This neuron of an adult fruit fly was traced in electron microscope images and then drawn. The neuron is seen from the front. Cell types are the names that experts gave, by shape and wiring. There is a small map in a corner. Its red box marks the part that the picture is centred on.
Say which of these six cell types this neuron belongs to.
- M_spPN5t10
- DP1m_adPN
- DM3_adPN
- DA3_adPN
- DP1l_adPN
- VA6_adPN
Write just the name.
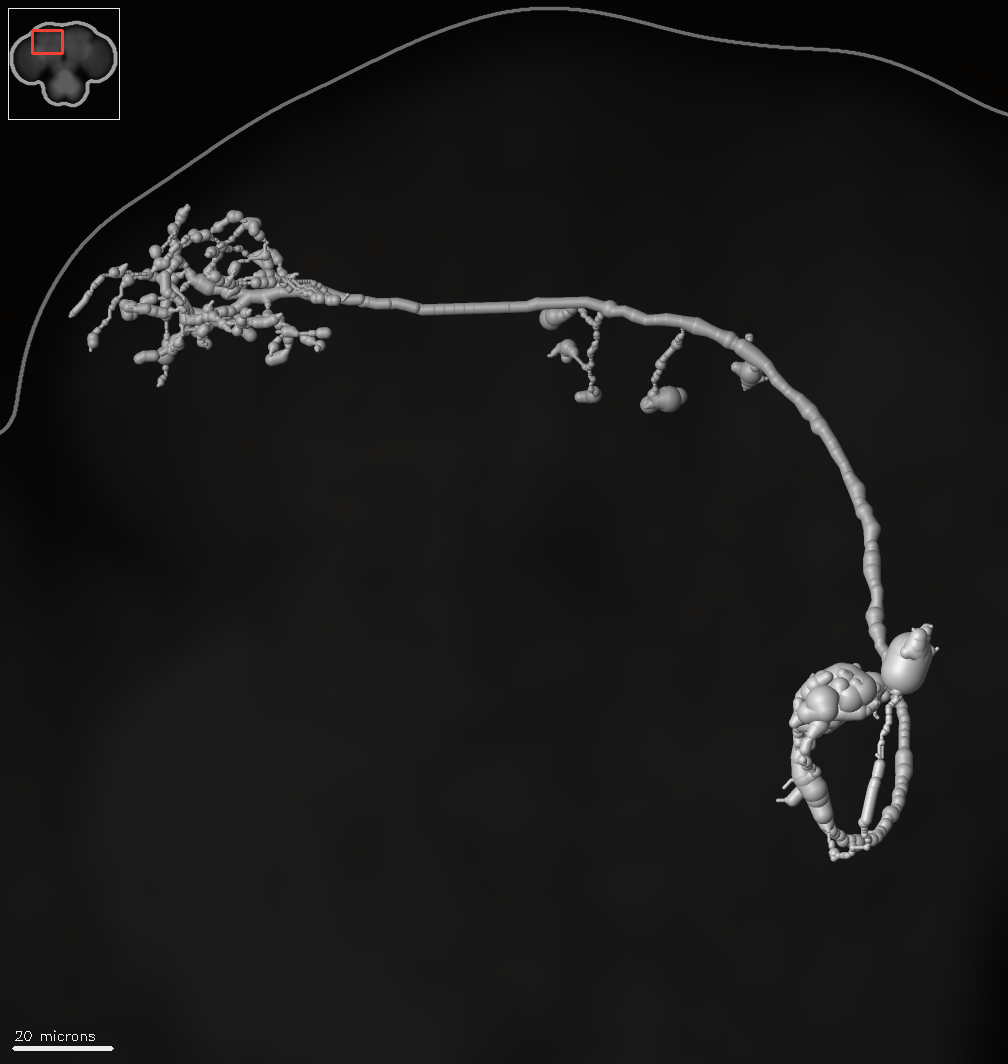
DM3_adPN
